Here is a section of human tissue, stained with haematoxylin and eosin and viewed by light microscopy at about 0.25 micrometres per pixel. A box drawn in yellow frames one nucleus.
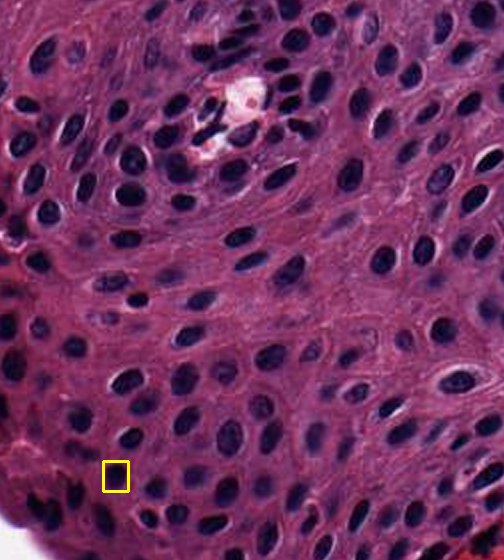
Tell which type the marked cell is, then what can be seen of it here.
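The marked nucleus belongs to a squamous epithelial cell. The nucleus is oval and stained dark, fairly evenly throughout. The nuclear outline is smooth, without notches or folds. The cytoplasm around the nucleus is pink-purple, and its border with neighbouring cells is indistinct. The cell lies among closely packed cells with oval nuclei, near the lower-left edge of the tissue where the section ends in clear space.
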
